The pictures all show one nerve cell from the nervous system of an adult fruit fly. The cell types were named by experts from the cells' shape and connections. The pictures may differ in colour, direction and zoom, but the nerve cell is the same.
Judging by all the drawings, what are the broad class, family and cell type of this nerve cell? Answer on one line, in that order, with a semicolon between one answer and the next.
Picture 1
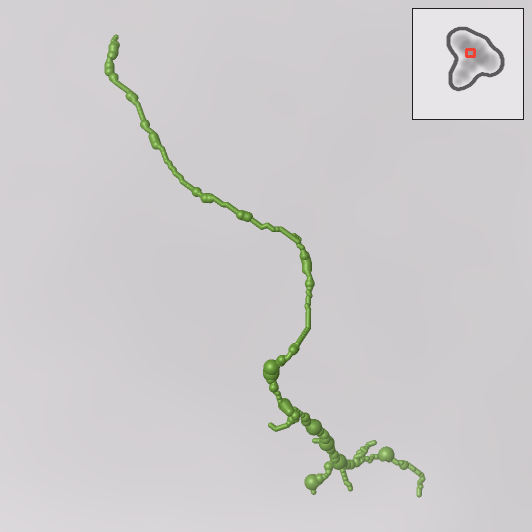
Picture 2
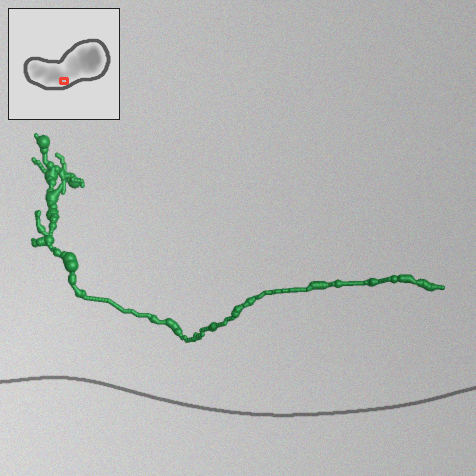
sensory neuron entering the nerve cord; class gustatory; SNch05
